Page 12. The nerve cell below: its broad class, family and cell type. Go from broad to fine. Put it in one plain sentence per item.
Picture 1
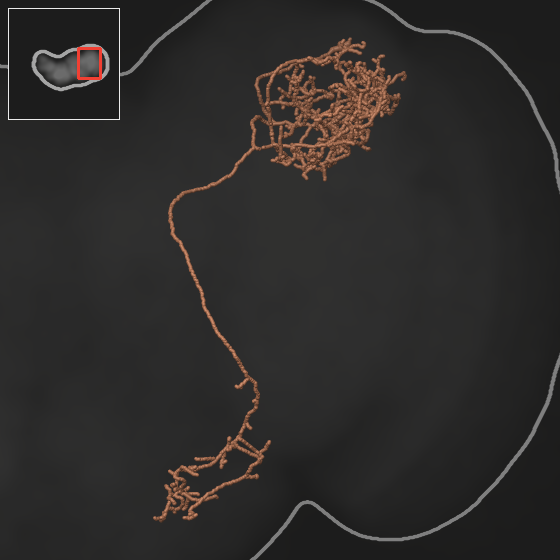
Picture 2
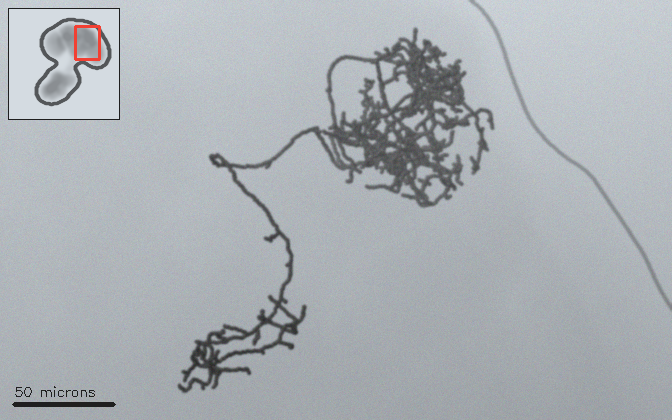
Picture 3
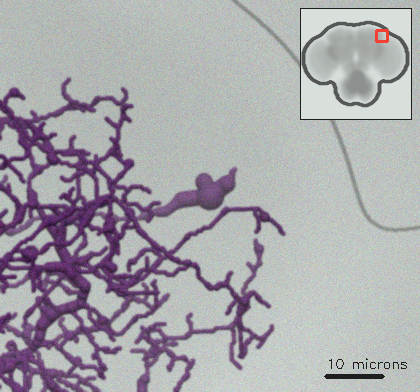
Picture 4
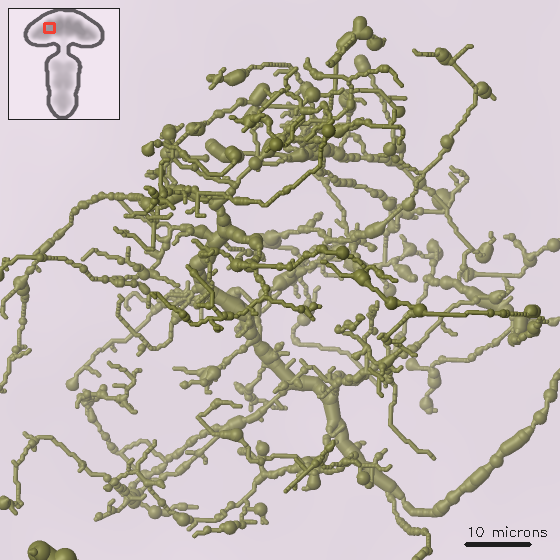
A central-brain intrinsic neuron of the LHPV family, type LHPV6j1.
